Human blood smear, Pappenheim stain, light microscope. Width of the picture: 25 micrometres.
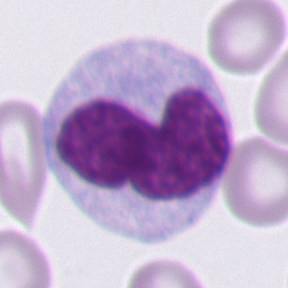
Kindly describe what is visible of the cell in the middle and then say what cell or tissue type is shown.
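Looking at the outline, it is round and smooth. The nucleus runs across the cell from left to right, notched in both its upper and lower edges, and measures about 15 by 10 micrometres. I can't see any nucleoli in it. The cytoplasm holds a faint dusting of fine lilac granules. So this is a monocyte.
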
